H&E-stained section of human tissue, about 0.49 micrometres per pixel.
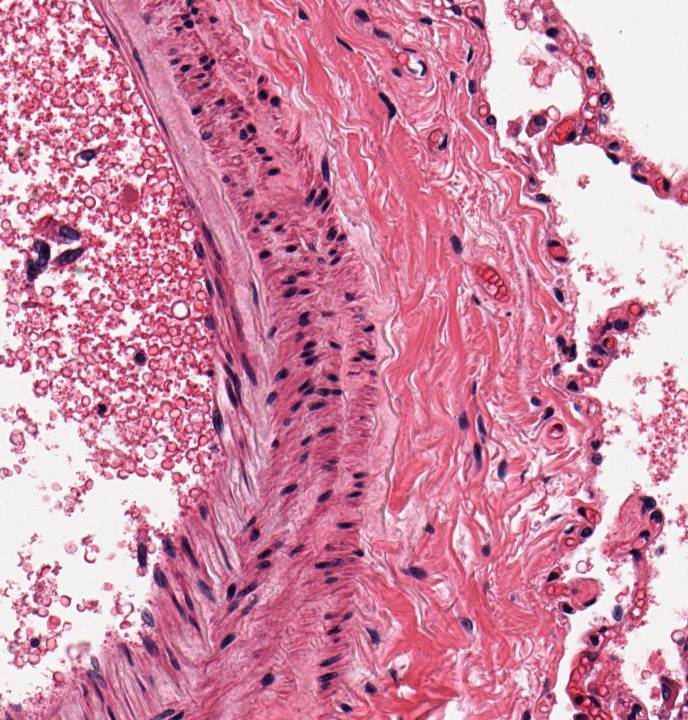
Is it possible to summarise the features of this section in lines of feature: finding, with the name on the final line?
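Lumen: left side, loosely scattered red blood cells
Vessel: small, packed with red blood cells, in outer collagen layer right of centre
Septa: thin-walled, capillaries with red blood cells, open spaces between, along right edge
Fat: no fat cells anywhere
Name: lung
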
